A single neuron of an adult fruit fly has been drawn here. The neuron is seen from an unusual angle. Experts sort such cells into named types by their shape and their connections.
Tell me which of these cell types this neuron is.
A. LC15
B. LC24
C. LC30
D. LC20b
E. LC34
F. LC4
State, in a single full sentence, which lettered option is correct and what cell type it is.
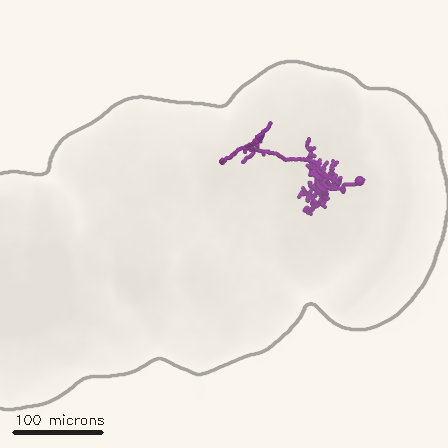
In option E is LC34, which is the cell type of the neuron.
